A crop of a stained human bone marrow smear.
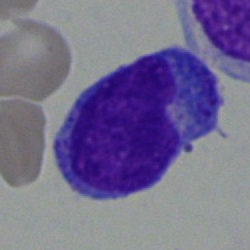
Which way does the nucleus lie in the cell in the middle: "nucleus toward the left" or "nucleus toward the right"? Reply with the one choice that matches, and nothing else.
Nucleus toward the left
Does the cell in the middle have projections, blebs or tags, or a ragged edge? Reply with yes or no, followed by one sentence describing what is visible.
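Yes. A small thin projection sticks out from the right edge of the cell.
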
